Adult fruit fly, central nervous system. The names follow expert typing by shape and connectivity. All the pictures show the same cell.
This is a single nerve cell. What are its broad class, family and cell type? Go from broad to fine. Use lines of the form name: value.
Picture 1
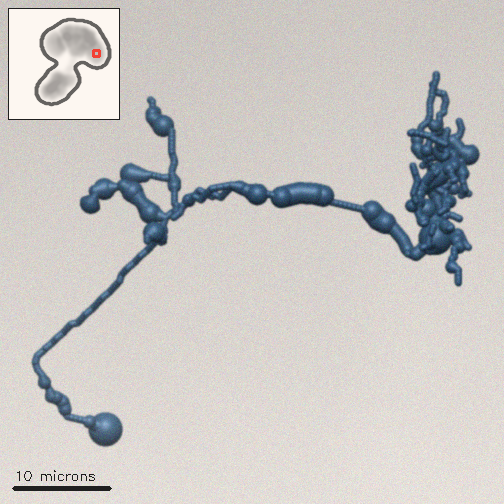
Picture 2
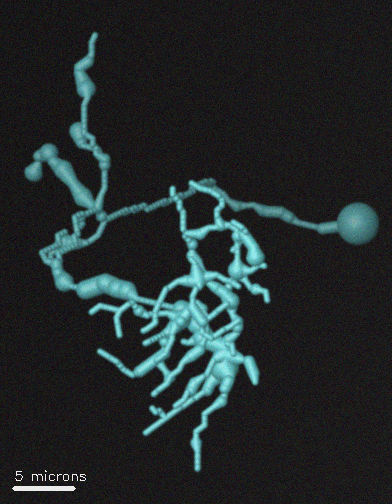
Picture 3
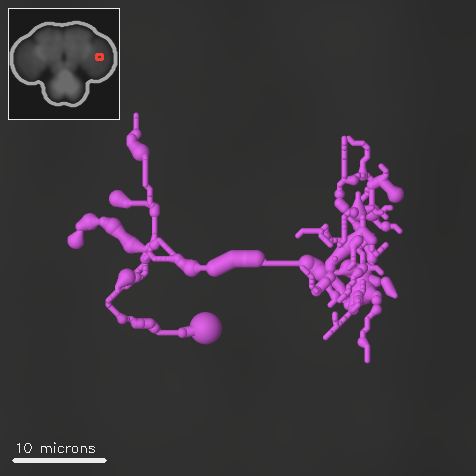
broad class: optic-lobe intrinsic neuron
family: T
cell type: T4b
